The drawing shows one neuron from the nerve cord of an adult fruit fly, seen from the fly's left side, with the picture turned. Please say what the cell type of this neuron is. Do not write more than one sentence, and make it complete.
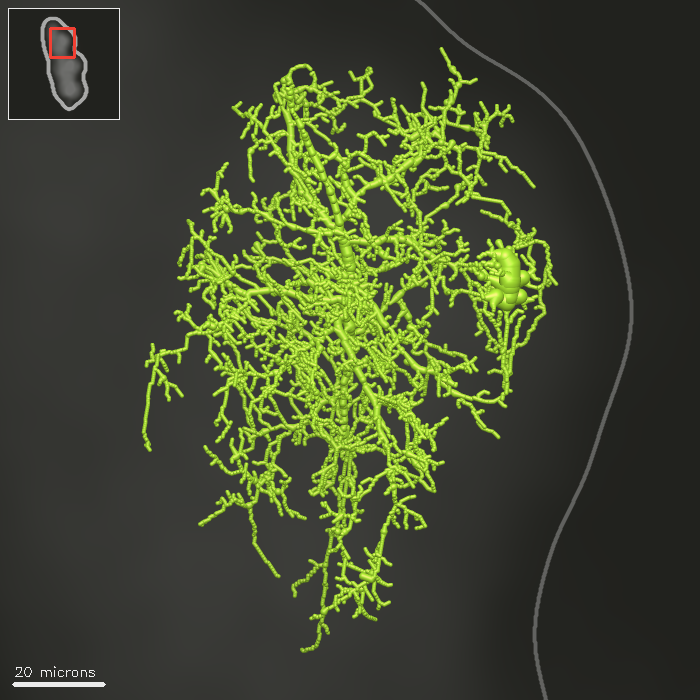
This neuron belongs to the cell type MNhl02.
